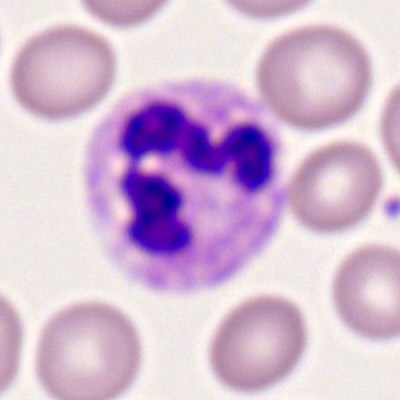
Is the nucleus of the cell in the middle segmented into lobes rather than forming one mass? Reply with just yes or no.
Yes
